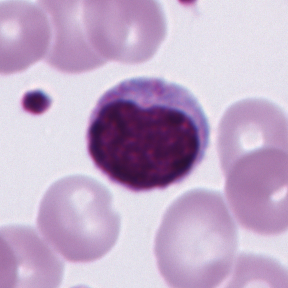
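Large granular lymphocyte, stained peripheral blood smear. The outline is smooth and round. A shallow notch marks the upper edge of the nucleus, whose chromatin is dark purple and coarsely clumped. Above the nucleus, the cytoplasm appears finely speckled rather than smooth.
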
